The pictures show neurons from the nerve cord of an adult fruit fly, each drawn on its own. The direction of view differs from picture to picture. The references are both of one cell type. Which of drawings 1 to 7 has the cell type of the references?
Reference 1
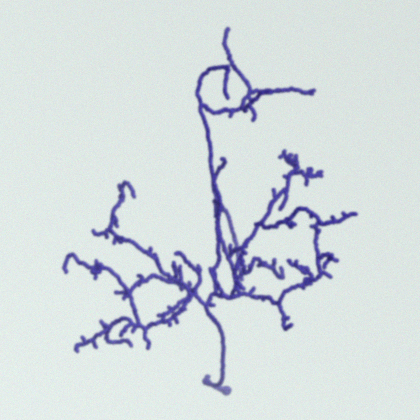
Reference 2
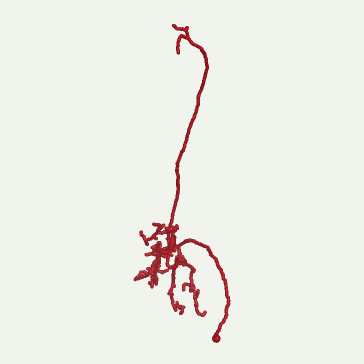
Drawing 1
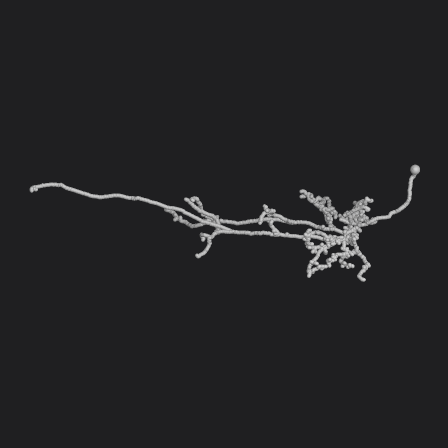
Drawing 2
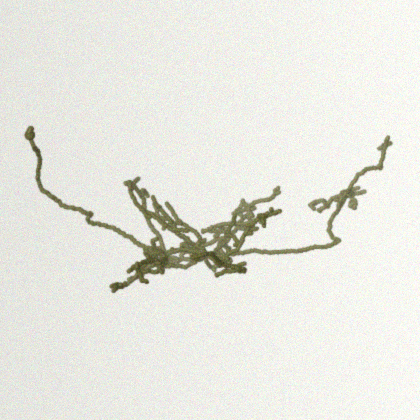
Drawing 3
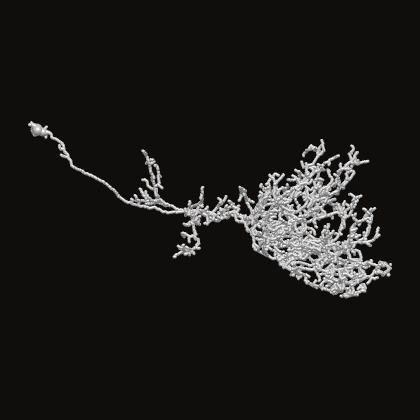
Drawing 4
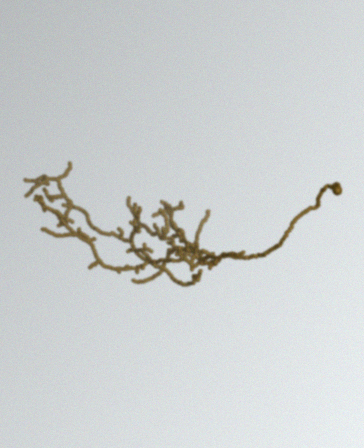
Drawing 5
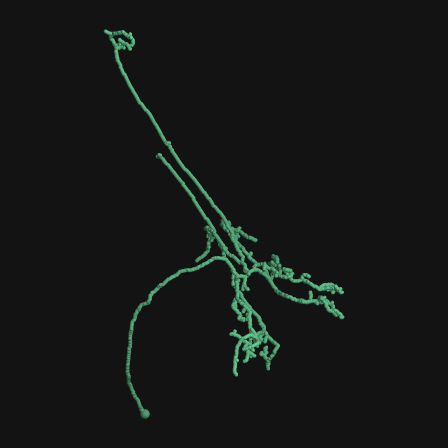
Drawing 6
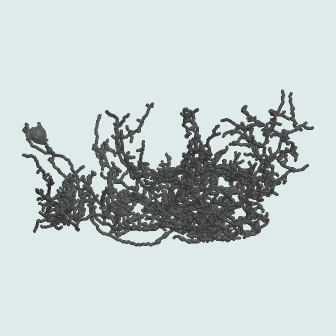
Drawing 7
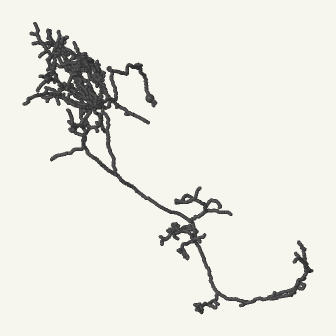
Drawing 5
